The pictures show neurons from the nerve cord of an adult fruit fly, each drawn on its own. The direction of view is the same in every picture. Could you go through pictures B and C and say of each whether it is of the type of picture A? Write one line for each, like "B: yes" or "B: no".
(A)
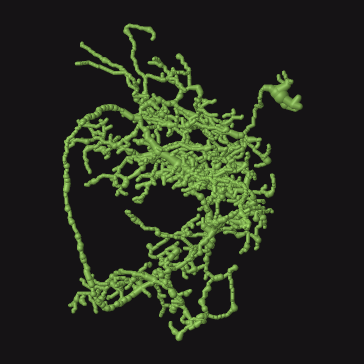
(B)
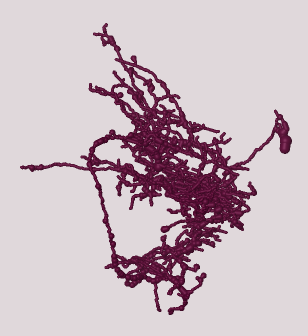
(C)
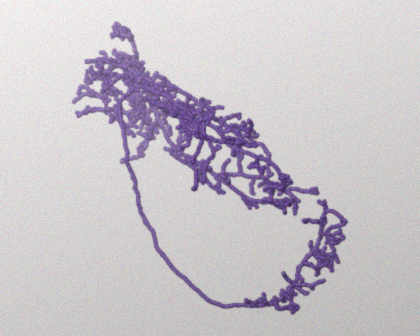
B: yes
C: no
